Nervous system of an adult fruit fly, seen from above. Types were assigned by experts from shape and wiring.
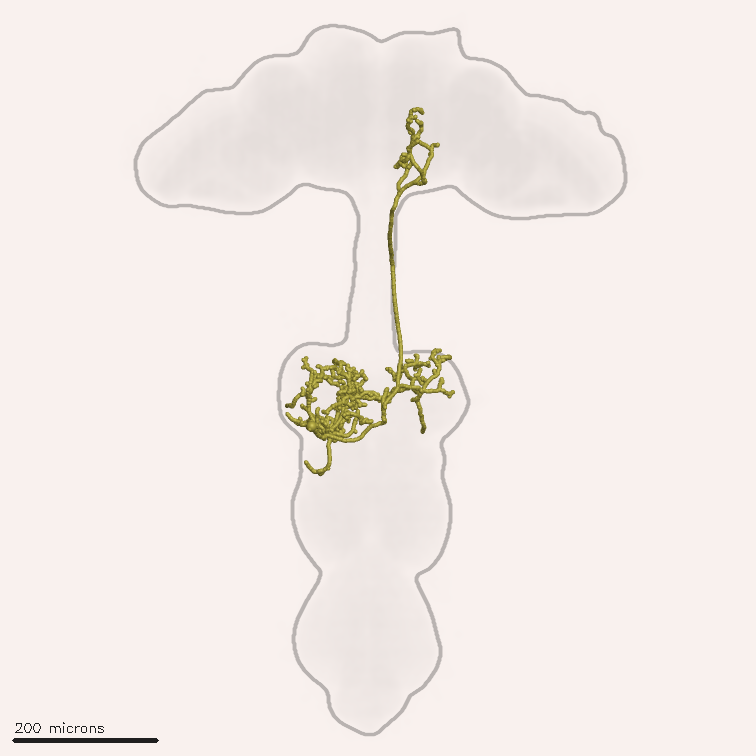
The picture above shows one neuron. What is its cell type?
AN19B015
